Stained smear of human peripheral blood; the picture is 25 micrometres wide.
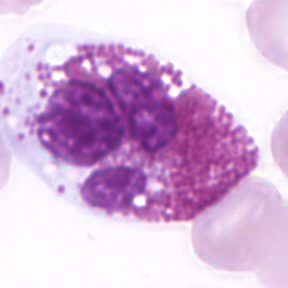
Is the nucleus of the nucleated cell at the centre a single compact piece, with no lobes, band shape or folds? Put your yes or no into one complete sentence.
No, this cell's nucleus is lobed instead of forming a single mass.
